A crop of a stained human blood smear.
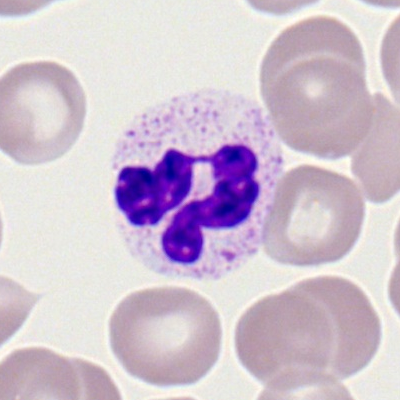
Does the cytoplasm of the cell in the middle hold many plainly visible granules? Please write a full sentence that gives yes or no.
Yes, granules are visible in large numbers in its cytoplasm.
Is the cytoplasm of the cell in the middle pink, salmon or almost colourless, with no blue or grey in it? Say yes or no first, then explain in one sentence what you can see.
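Yes. The cytoplasm is plentiful and pale pink.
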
